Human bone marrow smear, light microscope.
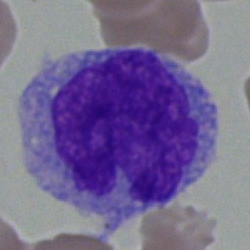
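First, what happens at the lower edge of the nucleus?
A deep notch cuts in from there.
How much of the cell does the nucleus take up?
Most of it, leaving a rim of cytoplasm all around. I see no distinct nucleoli, and no large coarse granules in the cytoplasm.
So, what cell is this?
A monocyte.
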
